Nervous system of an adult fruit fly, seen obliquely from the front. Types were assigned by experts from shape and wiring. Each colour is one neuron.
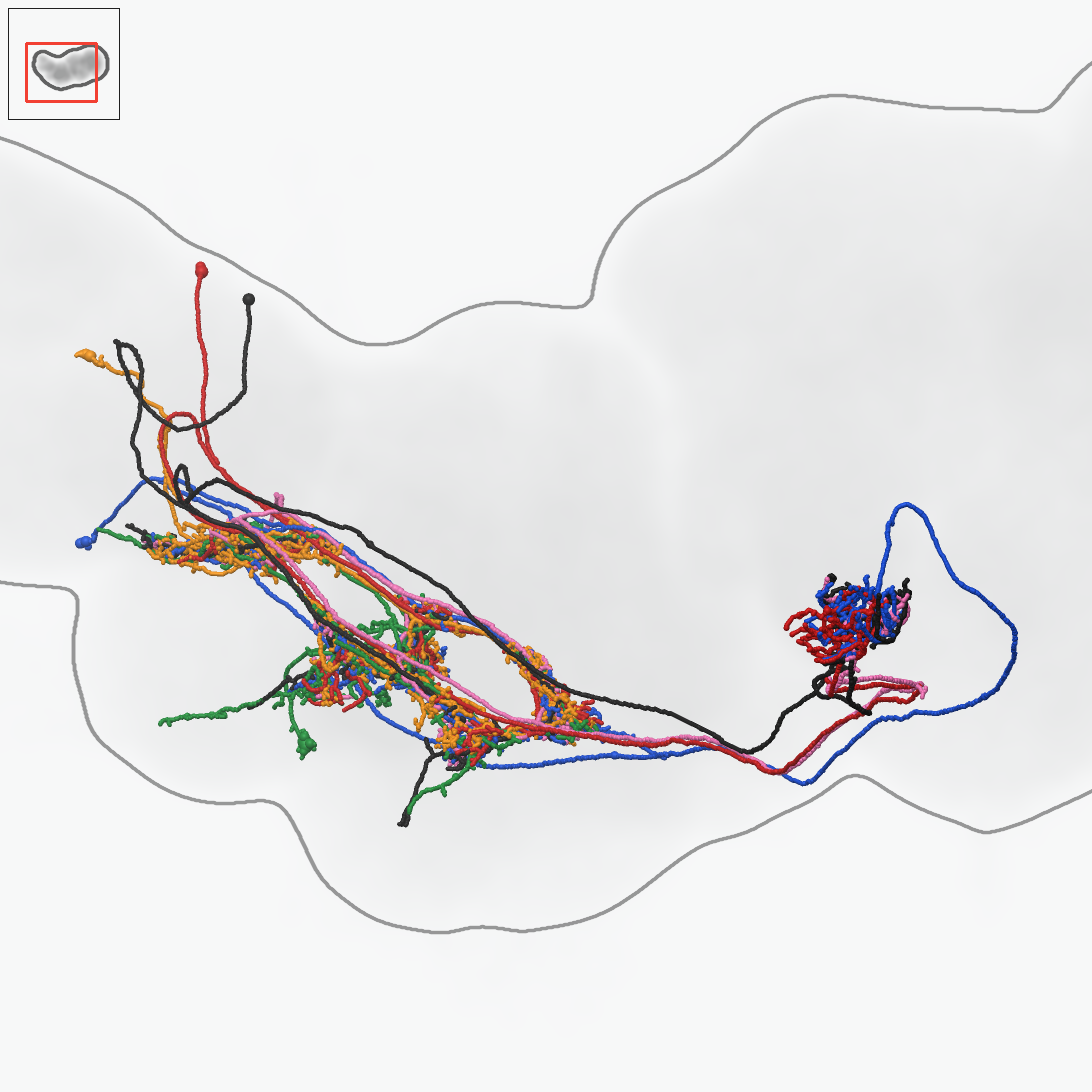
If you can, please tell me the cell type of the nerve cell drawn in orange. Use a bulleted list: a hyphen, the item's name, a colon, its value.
- cell type: IN00A005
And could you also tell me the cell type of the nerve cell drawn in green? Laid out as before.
- cell type: IN00A011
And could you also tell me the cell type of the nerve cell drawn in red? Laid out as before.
- cell type: AN08B025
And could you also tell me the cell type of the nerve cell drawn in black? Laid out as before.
- cell type: AN19B036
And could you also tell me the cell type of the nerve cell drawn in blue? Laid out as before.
- cell type: ANXXX098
